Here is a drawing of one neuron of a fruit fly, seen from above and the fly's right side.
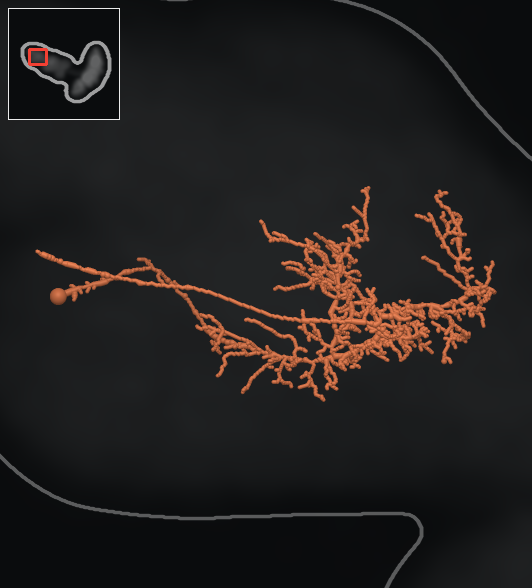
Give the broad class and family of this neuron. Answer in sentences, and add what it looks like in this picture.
Its broad class is motor neuron of the nerve cord. The family is hemilineage 03B. It is in the nerve cord and does not reach the brain. The cell body can be seen on the left of the picture. The picture shows dozens of branch ends.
